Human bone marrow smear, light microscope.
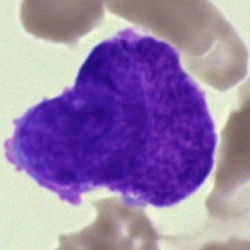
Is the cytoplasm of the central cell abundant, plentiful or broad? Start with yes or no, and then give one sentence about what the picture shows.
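No. Cytoplasm is scant and shows only as a thin, paler lilac rim along the left edge.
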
